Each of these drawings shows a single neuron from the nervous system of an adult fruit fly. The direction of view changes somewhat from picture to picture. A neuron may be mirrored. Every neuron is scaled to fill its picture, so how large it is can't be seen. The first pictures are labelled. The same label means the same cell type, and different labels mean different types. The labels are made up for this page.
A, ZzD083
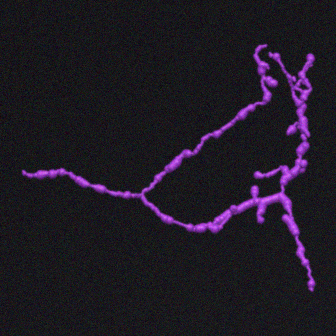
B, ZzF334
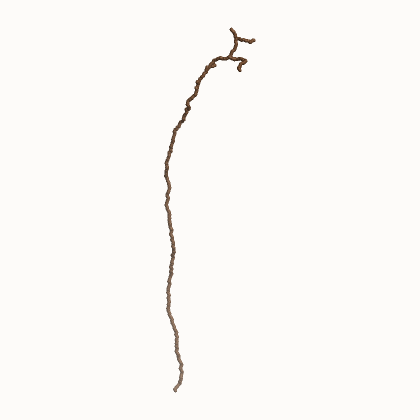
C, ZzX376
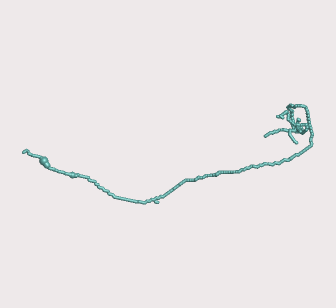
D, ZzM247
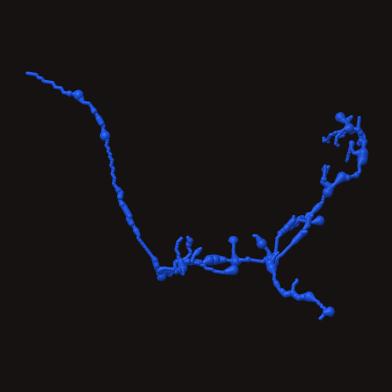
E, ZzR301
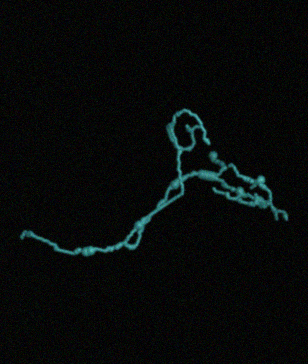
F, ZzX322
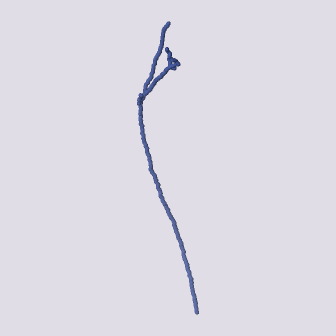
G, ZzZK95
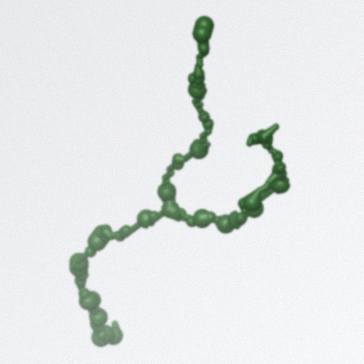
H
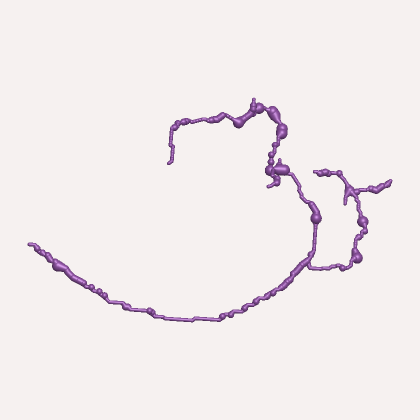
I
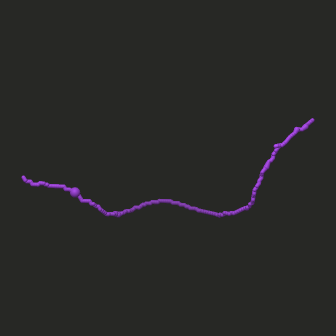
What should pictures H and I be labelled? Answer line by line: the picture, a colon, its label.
H: ZzR301
I: ZzX376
